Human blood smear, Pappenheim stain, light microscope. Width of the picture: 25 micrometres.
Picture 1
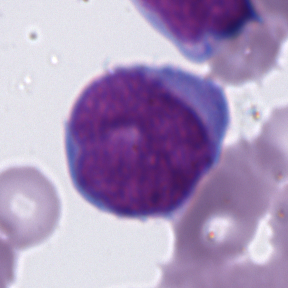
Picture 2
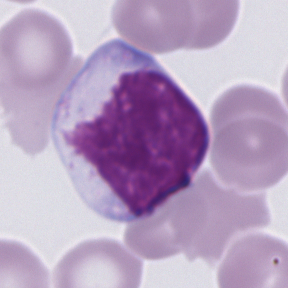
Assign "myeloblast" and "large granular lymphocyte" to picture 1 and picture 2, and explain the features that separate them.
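The first one's a myeloblast, the second a large granular lymphocyte. They're close in size: the myeloblast is about 15 micrometres across and the lymphocyte about 16 by 13, each with a nucleus about 12 micrometres across.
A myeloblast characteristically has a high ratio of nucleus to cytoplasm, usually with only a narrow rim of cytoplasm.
That's what you get here: the round nucleus fills about 80% of the cell, and there's one pale area near its centre.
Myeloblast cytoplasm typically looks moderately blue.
This one's is blue, without granules or vacuoles, and red cells lie against its lower right edge.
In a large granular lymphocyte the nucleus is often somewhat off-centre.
In the second cell it sits toward the lower right, almost reaching the edge there, while the cytoplasm forms a broad band on the upper-left side. Its chromatin is mottled, dark purple clumps with paler gaps between them.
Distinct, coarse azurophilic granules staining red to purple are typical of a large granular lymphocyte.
Here the pale blue cytoplasm is mostly clear, with only a few fine reddish-purple dots and no vacuoles.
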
